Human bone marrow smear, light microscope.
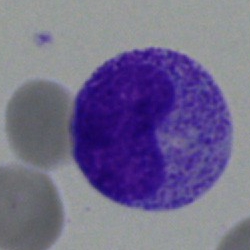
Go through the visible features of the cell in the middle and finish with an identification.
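Let's go slowly, beginning with the edge of the cell, which is round and smooth. Its nucleus lies over in the left part, and along the nucleus's right border, facing the cytoplasm, you can see an indentation. That cytoplasm forms a pale area on the right side of the cell. The cell is a metamyelocyte.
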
